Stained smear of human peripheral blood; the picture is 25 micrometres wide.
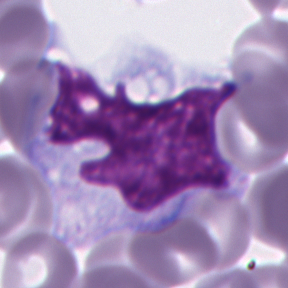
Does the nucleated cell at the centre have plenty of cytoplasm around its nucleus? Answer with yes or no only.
Yes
